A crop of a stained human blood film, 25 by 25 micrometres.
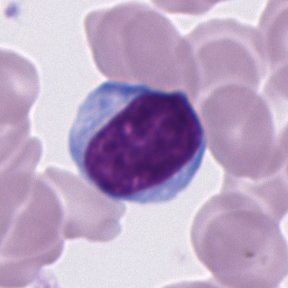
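Typical lymphocyte, the central cell in a stained smear of human peripheral blood. In order: the cell is about 12 micrometres across, and its outline is smooth, without surface projections. Next, its oval nucleus, about 11 by 8 micrometres, fills about 70% of the cell's area and lies off-centre, pushed toward the lower right. Last, the cytoplasm stains a pale sky blue and forms mostly a crescent on the upper-left side of the nucleus.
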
